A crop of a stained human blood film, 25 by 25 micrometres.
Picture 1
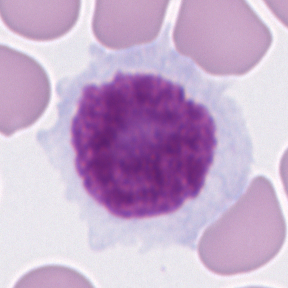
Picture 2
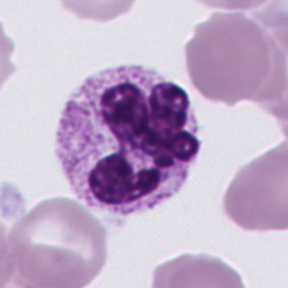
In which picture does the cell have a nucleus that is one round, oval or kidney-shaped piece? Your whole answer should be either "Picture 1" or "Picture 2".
Picture 1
